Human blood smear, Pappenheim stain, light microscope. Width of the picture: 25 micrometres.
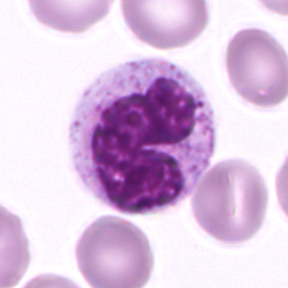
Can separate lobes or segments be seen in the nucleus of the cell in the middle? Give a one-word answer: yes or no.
Yes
